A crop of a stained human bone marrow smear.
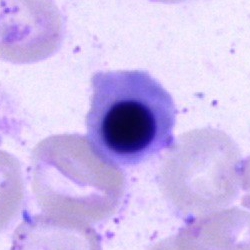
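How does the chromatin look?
Uniformly dense and nearly black, with no visible pattern.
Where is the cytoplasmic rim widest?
Above the nucleus.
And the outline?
Angular along the upper side rather than smoothly round.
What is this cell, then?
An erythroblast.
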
